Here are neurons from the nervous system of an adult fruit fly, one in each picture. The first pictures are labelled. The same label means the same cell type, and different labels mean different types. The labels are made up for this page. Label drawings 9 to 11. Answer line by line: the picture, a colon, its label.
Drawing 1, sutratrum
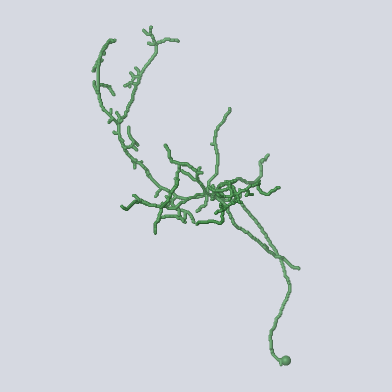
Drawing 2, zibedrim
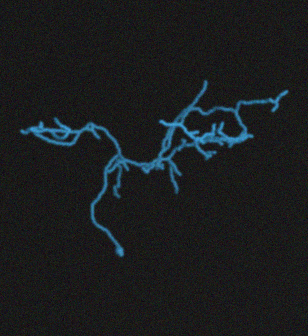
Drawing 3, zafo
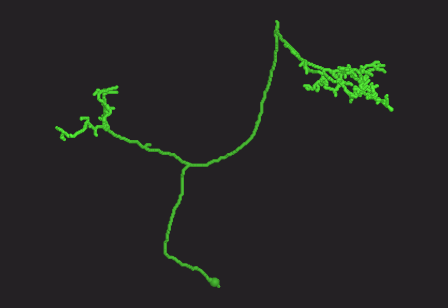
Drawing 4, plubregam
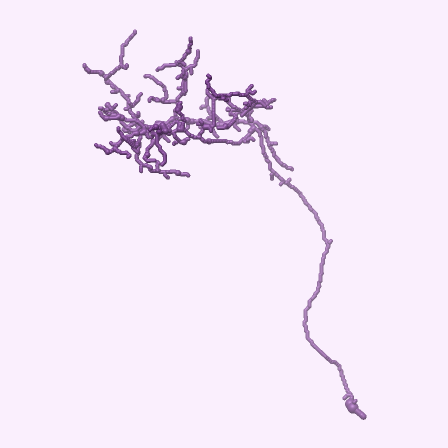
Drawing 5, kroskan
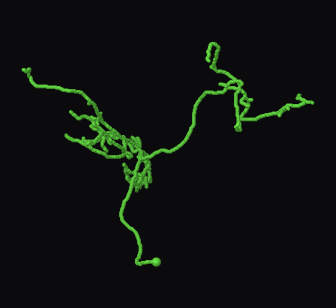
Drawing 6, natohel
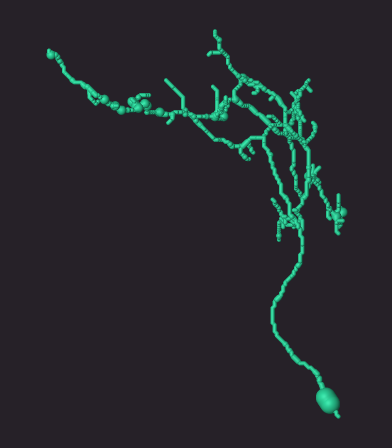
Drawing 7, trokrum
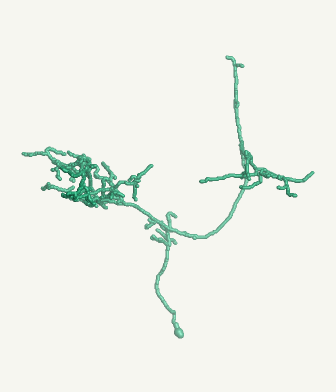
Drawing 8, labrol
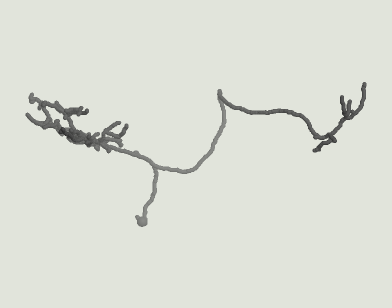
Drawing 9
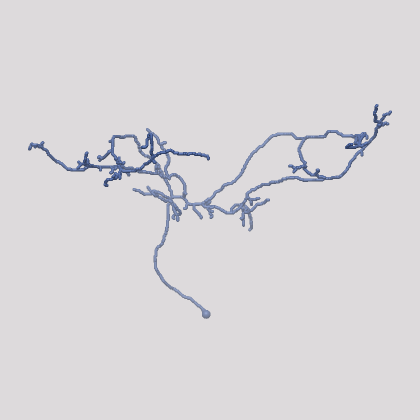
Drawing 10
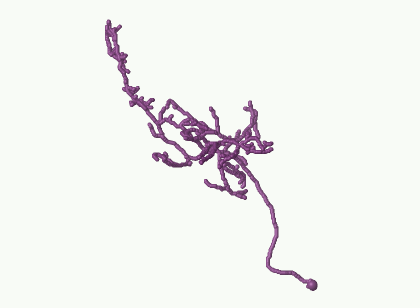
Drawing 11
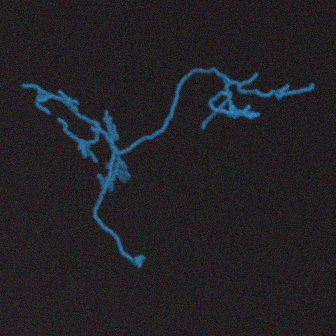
9: zibedrim
10: sutratrum
11: kroskan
